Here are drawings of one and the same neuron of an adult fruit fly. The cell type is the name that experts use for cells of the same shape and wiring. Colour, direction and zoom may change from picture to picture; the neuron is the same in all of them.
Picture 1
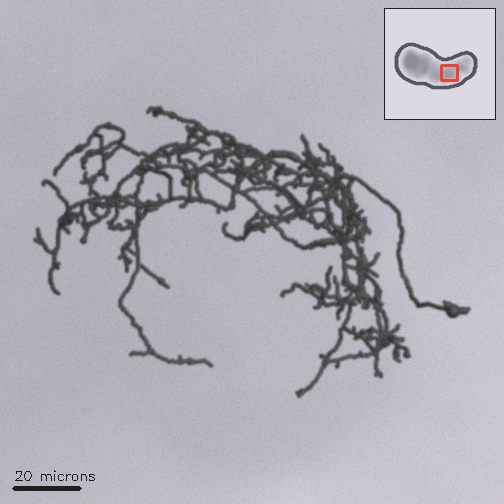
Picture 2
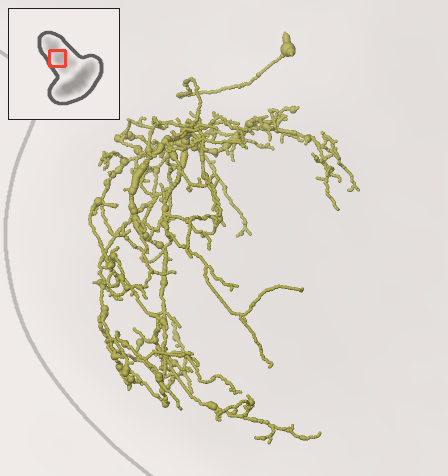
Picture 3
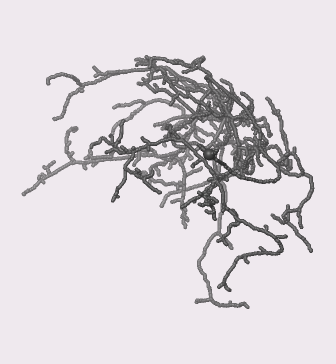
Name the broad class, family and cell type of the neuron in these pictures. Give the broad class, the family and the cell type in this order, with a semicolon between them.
nerve-cord intrinsic neuron; hemilineage 03A; IN03A060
